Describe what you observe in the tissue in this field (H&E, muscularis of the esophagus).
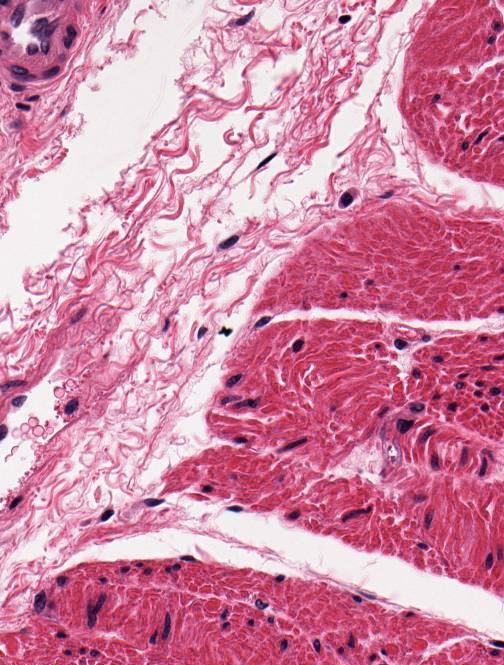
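First, layout: smooth muscle bundles fill the right side and bottom of the field, and loose connective tissue fills the upper left. Next, the muscle cells: their cytoplasm is deeply pink and eosinophilic. Then the upper left: loosely arranged, wavy pink collagen fibres, with scattered thin, dark, spindle-shaped nuclei among them.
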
